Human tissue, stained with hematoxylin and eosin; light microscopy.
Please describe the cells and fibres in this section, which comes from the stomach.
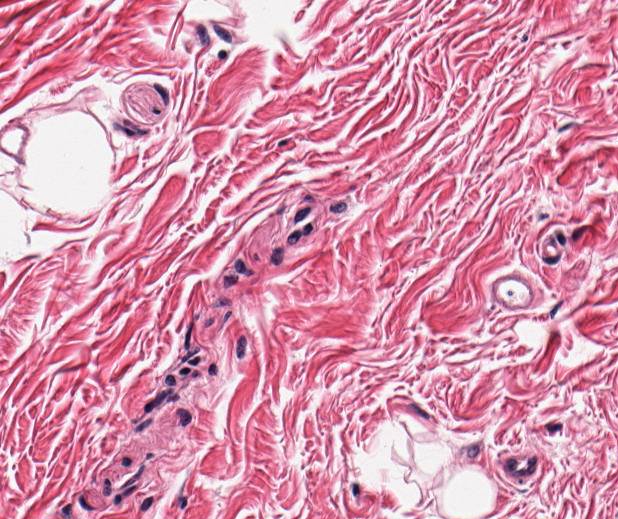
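Scattered nuclei here are mostly dark and elongated, clustering along a diagonal band from the centre toward the lower left. Right of centre is a small vessel with a round open lumen. Empty rounded fat cells lie at the upper left edge and near the bottom middle.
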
